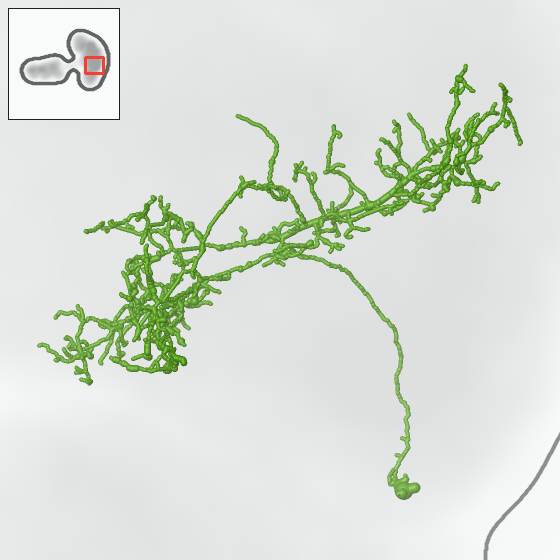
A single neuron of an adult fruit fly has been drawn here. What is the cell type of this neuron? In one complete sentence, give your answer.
This neuron is given the cell type WEDPN16_d.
